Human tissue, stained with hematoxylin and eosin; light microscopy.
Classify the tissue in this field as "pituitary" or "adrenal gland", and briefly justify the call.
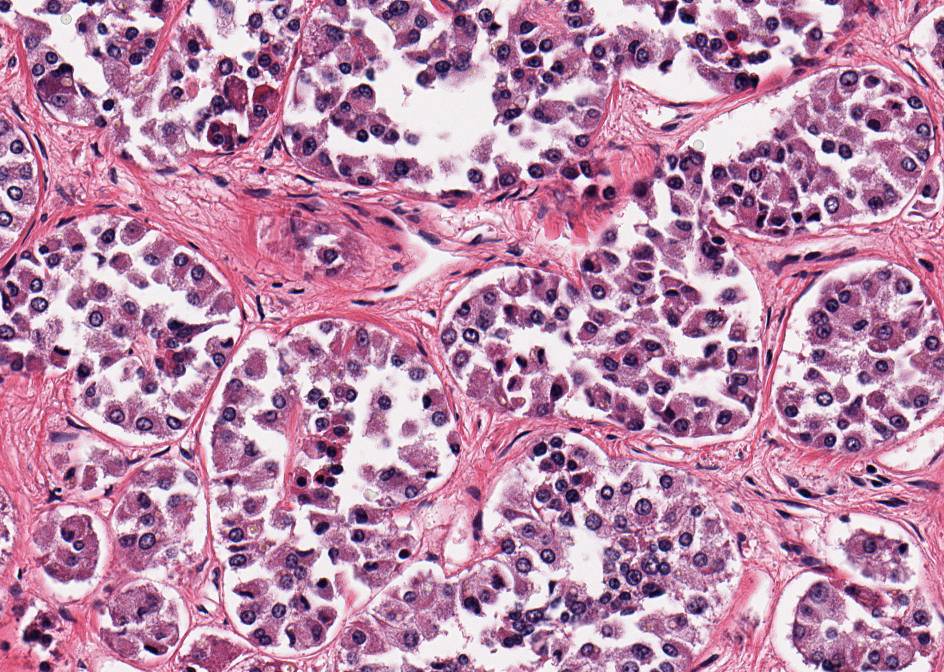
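Pituitary, not adrenal gland. Deciding point: one arrangement throughout the field, rounded cell nests divided by thin fibrous septa.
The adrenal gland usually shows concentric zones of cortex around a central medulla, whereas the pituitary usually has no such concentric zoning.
Nest cells large, polygonal, with abundant granular pink-purple cytoplasm; loosely cohesive, leaving empty clear spaces toward each nest centre. Septa: pink collagen holding flattened spindle-shaped nuclei.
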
